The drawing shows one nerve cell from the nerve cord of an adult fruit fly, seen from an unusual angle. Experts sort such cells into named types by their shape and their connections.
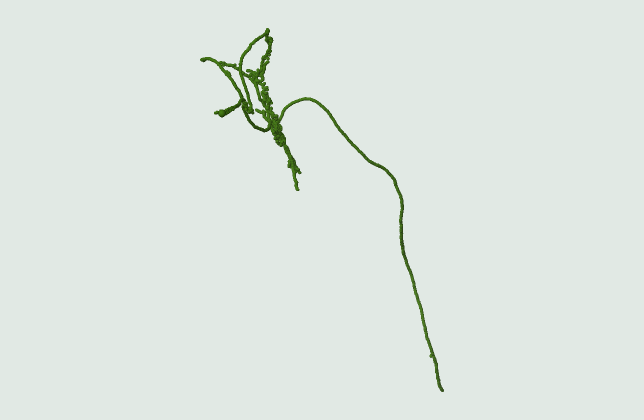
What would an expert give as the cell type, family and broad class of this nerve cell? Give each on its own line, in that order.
AN27X018
hemilineage 27X
ascending neuron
